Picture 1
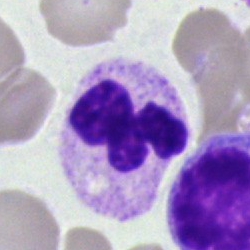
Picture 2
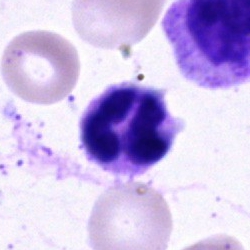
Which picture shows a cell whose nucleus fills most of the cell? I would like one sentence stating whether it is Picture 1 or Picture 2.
In picture 2, the nucleus fills most of the cell.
